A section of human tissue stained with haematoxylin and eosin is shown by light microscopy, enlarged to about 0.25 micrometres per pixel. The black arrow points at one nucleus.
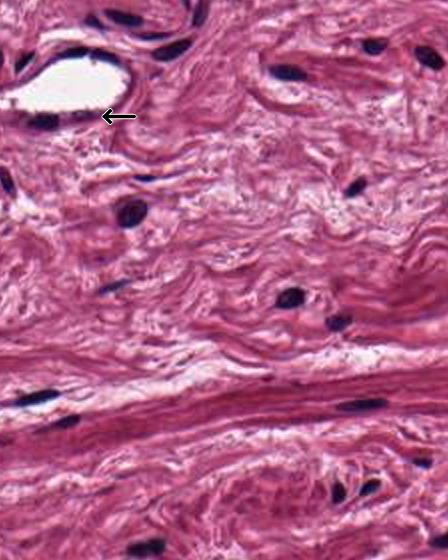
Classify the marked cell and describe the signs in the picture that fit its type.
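Endothelial cell. The nucleus is flattened and elongated, lying lengthwise along the edge of an open lumen. The cytoplasm is scant: only a thin pink rim lines the lumen, with no outline of its own. The cell forms part of the thin lining of a small, empty vessel lumen, with wavy pink fibres just outside it.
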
